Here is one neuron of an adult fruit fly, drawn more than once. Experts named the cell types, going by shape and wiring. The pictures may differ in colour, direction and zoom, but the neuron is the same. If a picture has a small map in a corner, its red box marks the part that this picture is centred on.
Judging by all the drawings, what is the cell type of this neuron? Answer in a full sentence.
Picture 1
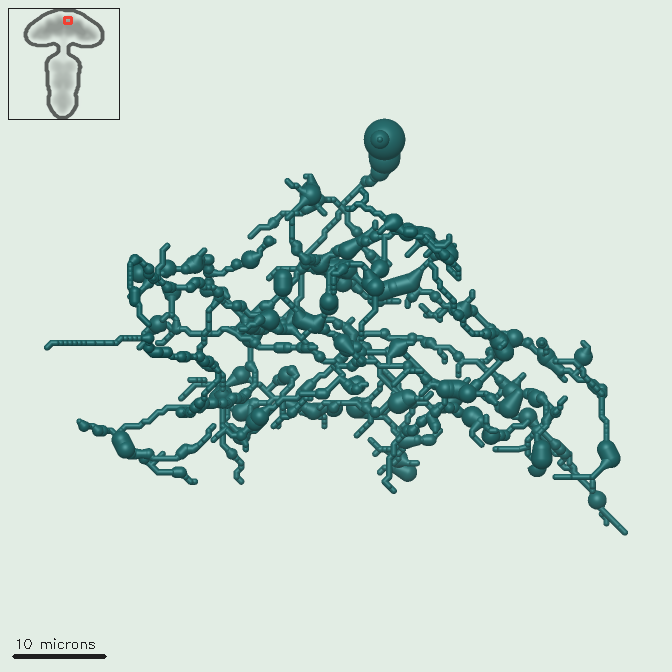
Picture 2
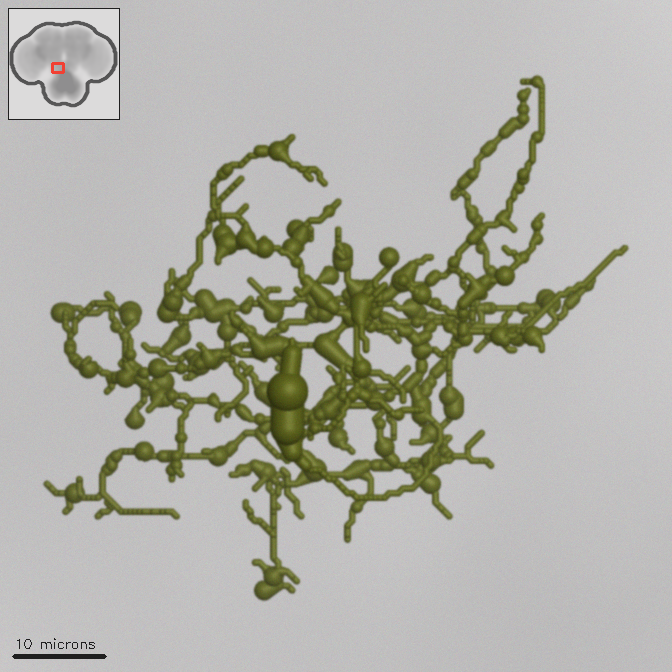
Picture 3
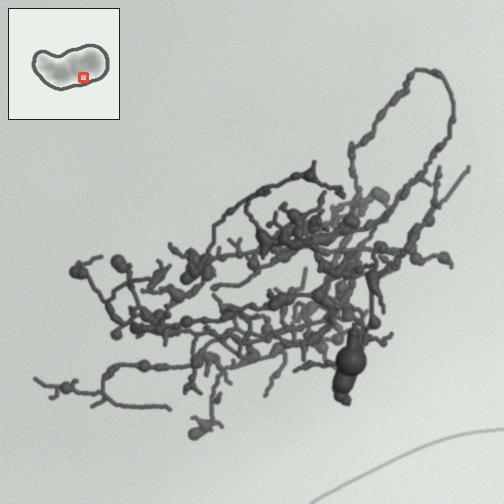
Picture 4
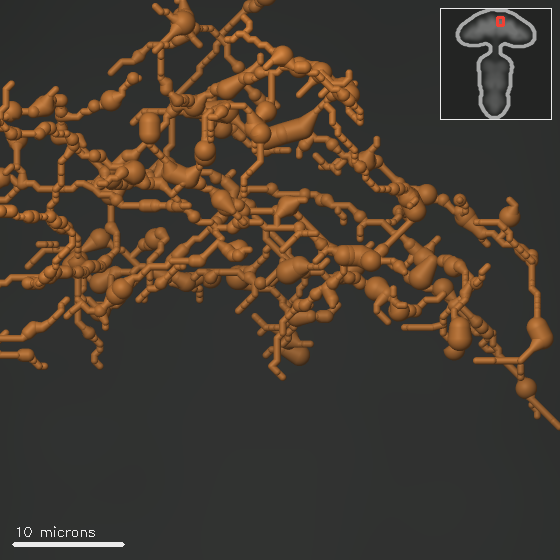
The cell type is GNG362.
